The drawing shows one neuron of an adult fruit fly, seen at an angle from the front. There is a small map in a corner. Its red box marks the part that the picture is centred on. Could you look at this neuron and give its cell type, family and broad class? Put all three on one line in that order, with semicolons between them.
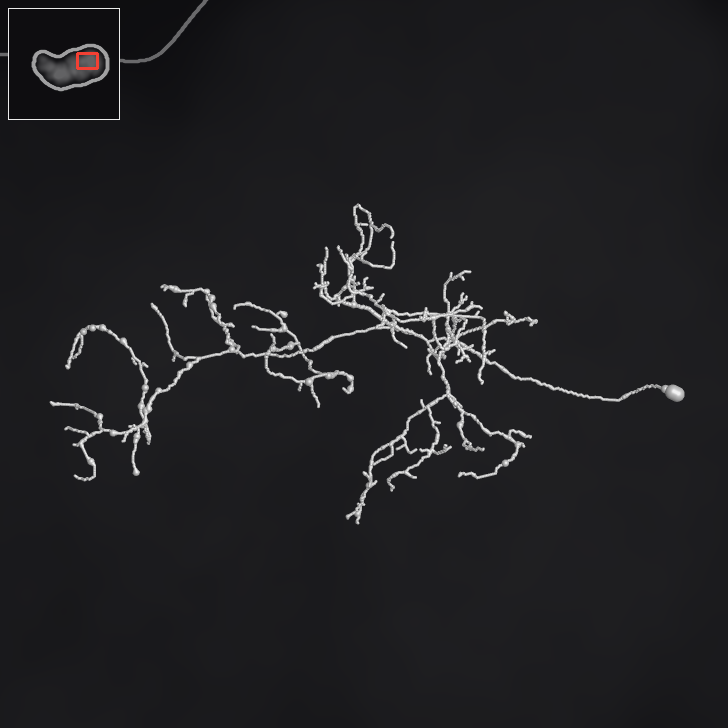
FB5T; hemilineage AOTUv4_ventral; central-brain intrinsic neuron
